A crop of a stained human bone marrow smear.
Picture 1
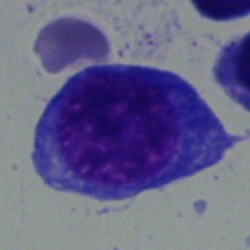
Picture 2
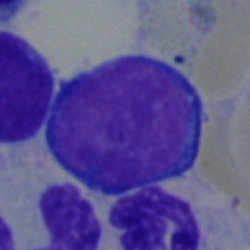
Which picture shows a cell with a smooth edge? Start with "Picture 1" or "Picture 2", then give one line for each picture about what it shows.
Picture 2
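What picture 1 shows: The cell outline is irregular, with a short tapering point on the right side.
What picture 2 shows: The cell has a smooth, rounded-oval outline.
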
